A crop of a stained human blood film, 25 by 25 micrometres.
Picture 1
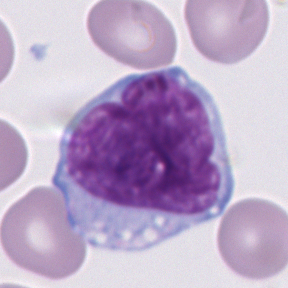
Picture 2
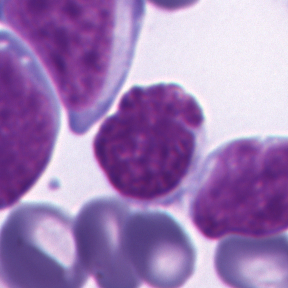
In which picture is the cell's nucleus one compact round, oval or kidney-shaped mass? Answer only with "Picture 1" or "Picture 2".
Picture 2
